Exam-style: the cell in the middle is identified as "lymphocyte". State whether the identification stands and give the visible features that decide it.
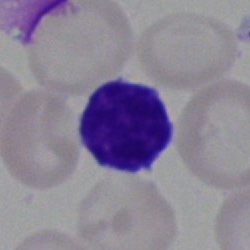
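The cell has a slightly angular outline with small corners rather than a smooth circle. Its chromatin is dense and deep purple, faintly mottled with slightly lighter patches, and no nucleoli, granules or vacuoles are visible. No distinct rim of cytoplasm can be made out around the dark-staining mass.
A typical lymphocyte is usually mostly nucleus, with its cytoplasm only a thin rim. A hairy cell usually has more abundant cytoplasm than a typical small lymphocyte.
The absence of any distinct cytoplasmic rim therefore supports lymphocyte and weighs against hairy cell.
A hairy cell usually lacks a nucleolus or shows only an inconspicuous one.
The missing nucleoli are thus no argument against hairy cell. In conclusion, the name lymphocyte fits this cell.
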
